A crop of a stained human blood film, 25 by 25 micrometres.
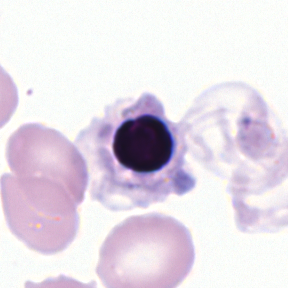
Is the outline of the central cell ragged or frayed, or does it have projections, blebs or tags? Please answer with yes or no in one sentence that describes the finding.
Yes, a rough outline, ragged or with projections, blebs or tags, belongs to this cell.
